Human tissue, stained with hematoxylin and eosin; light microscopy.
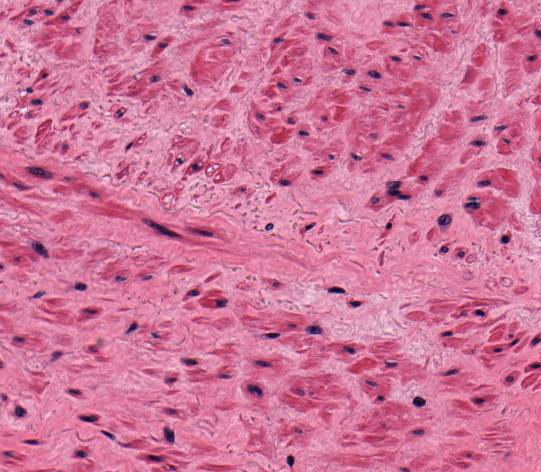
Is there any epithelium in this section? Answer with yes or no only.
No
